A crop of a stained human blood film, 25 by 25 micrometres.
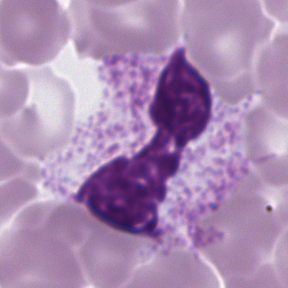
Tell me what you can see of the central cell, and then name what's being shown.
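Two lobes in that nucleus, joined by a thick band and lying on a diagonal from upper right to lower left. The chromatin's dense and dark purple. The outline's irregular as well, with small spiky projections along the right edge. It's a segmented neutrophil.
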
